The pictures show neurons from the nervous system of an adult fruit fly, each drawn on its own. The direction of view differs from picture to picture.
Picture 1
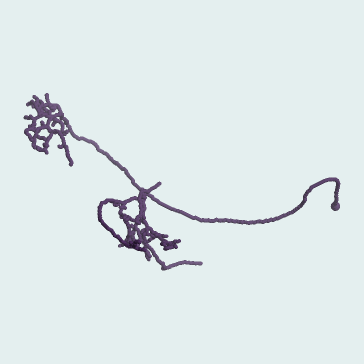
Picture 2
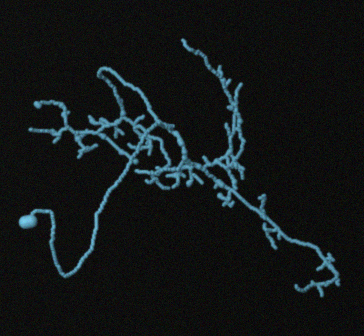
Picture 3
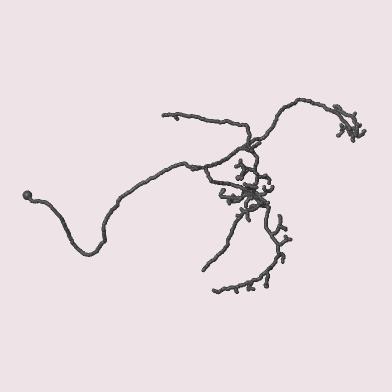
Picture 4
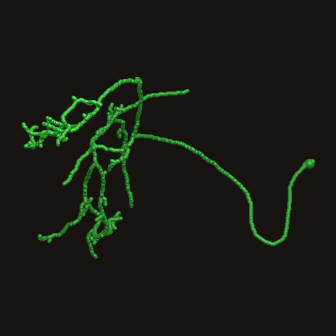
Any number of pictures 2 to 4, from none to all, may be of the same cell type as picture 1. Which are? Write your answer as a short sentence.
Picture 4 is of the same cell type.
